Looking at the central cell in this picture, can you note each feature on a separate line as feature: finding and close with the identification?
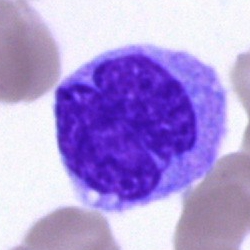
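Notch: see how the nucleus dips in at its upper left side.
Nucleus: it fills most of the cell.
Cytoplasm: the rim is widest on the right.
Vacuoles: a few small clear ones at the bottom edge.
Name: monocyte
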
